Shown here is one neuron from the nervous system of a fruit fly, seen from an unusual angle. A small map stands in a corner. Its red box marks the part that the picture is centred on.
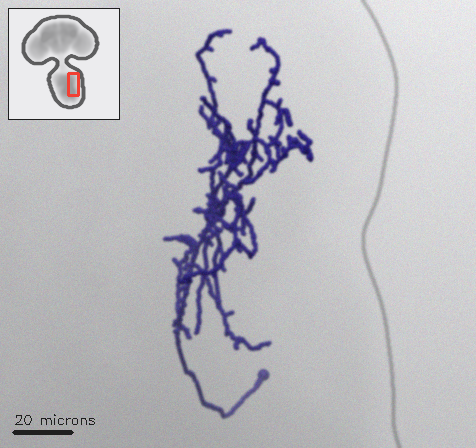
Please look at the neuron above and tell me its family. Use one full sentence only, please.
The family grouping of the neuron is hemilineage 03B.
